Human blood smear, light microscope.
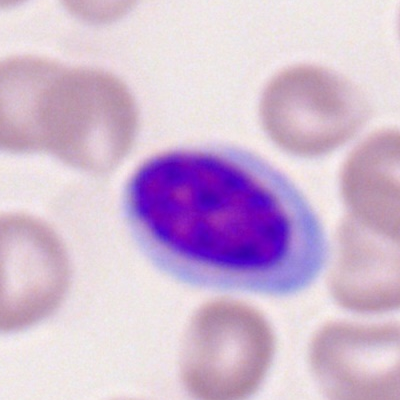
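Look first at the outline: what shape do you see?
A smooth oval, with its long axis running from upper left to lower right.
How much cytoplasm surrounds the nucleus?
Very little, just a thin rim, and it is widest on the right side of the cell.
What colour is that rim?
Pale blue.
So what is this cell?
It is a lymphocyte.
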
